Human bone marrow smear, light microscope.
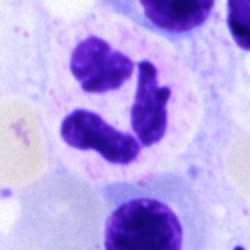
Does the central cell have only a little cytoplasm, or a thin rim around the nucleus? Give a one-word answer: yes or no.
No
